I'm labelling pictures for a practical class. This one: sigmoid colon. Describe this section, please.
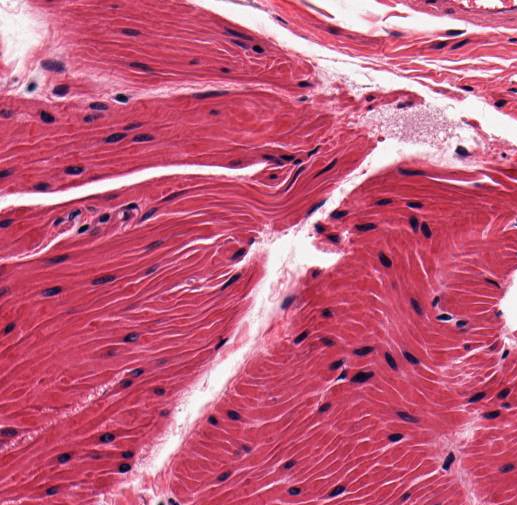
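Pink muscle fibre bundles take up the whole field, split by narrow white clefts, and they run different ways in different parts. The fibres have plenty of strongly eosinophilic pink cytoplasm. Dark purple oval to elongated nuclei sit singly within the fibres along their length.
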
